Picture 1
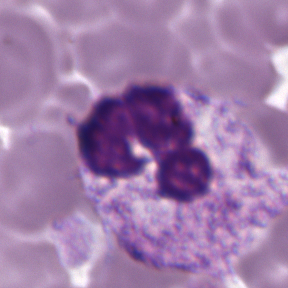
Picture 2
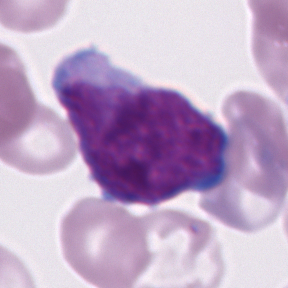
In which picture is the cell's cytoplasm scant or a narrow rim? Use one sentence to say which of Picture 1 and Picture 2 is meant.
In picture 2, the cell has scant cytoplasm.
